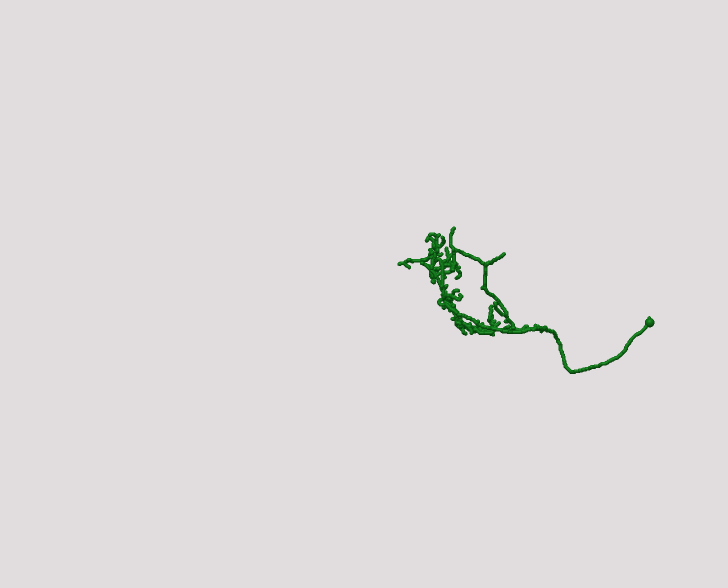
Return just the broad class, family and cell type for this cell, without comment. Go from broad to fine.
central-brain intrinsic neuron; hemilineage SLPpl1; SMP215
